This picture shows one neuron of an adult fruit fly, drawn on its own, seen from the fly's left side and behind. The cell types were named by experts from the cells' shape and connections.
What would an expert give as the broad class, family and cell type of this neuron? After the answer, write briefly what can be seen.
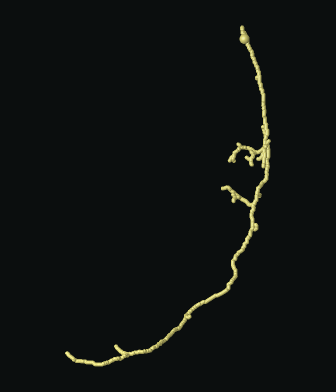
Its broad class is optic-lobe intrinsic neuron. Its family is Cm. It is of cell type Cm10. The cell body can be seen at the upper right of the picture. In this view it is taller than it is wide.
